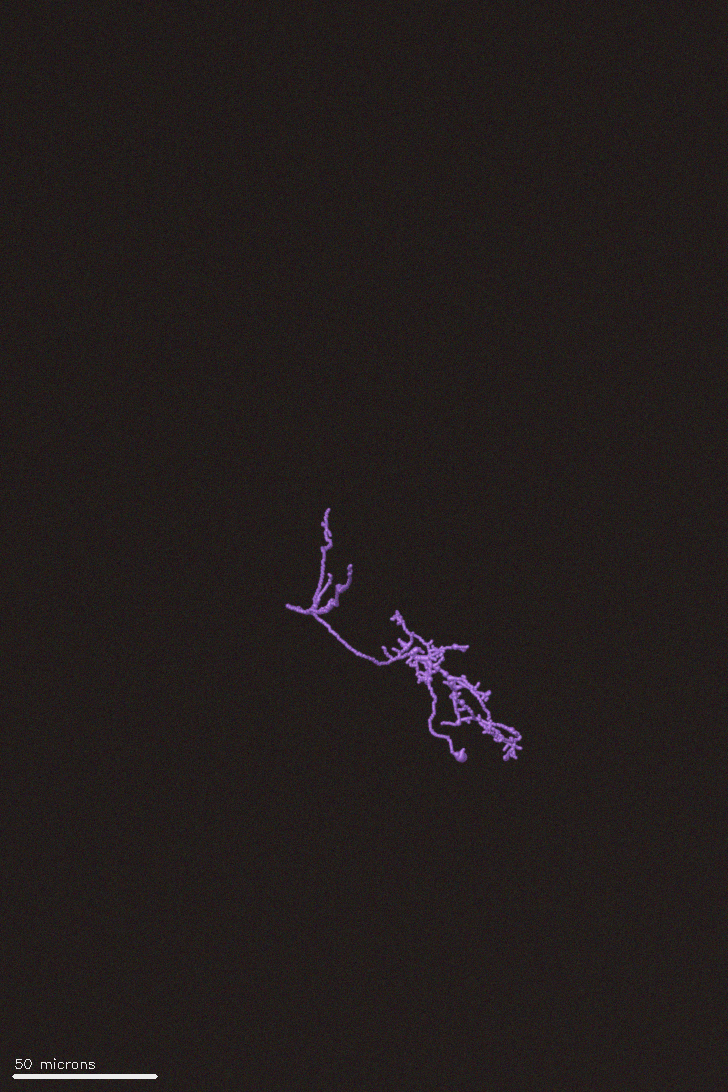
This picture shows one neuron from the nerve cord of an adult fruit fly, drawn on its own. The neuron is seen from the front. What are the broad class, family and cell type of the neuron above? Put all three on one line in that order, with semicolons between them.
ascending neuron; hemilineage 10B; AN10B047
